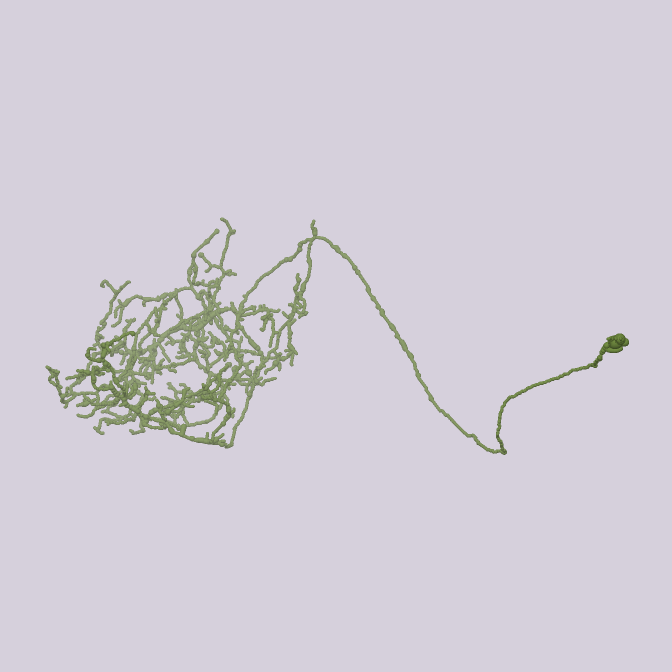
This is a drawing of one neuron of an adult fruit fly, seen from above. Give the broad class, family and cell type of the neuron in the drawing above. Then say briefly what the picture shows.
Its broad class is nerve-cord intrinsic neuron. The family is hemilineage 01A. Its cell type is IN01A039. Dozens of branch ends can be seen. In this view it is wider than it is tall.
